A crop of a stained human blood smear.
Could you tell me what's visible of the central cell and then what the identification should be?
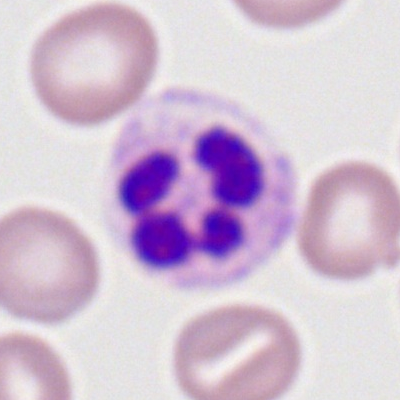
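Start with the outline: it is round and smooth. Now look at the nucleus, which is split into several separate lobes instead of forming one mass. You won't find any nucleoli in it. In the cytoplasm there are only fine, faint granules, and no large coarse ones. This is a segmented neutrophil.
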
